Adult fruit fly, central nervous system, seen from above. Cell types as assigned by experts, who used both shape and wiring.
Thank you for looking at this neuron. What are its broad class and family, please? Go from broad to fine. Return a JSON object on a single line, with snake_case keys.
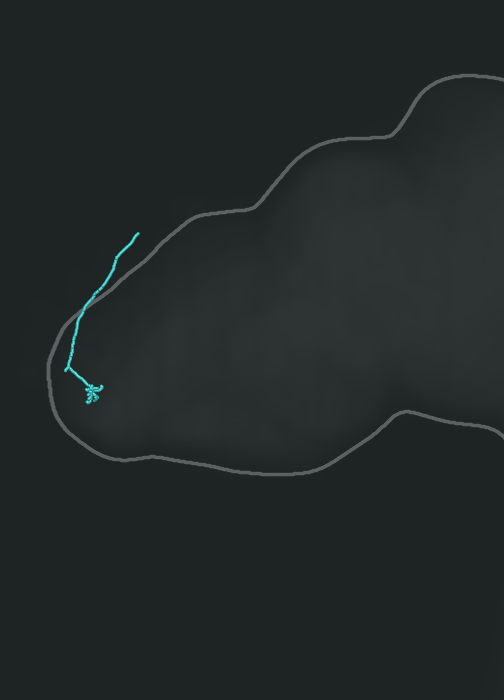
{"broad_class": "optic-lobe intrinsic neuron", "family": "L"}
